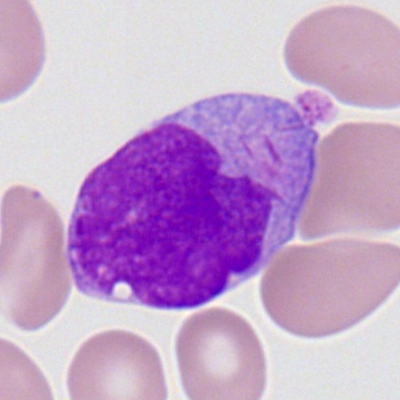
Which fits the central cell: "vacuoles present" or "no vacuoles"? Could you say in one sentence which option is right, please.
Inside its cytoplasm lie one or more clear vacuoles.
